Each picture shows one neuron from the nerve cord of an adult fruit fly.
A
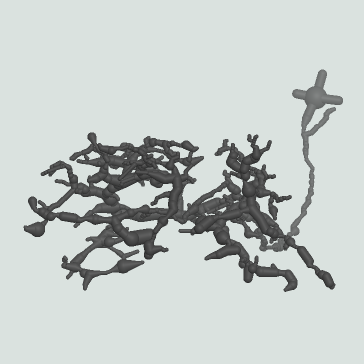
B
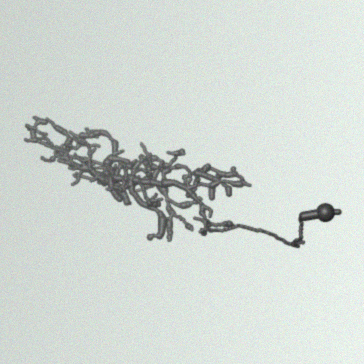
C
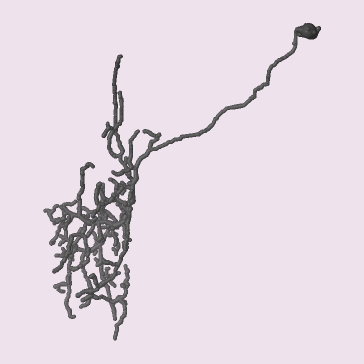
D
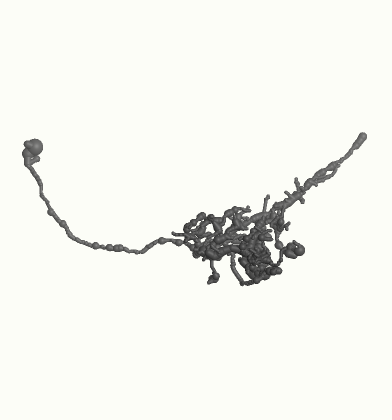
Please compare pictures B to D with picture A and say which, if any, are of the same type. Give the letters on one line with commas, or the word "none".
B, C, D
